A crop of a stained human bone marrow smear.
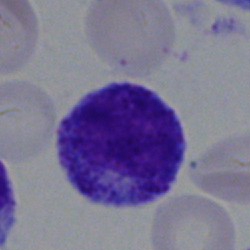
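Promyelocyte at the centre of a stained bone marrow smear. Its outline is round, and no nucleoli can be seen. A paler zone lies at the lower edge of the cell, and no clear vacuoles are present.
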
